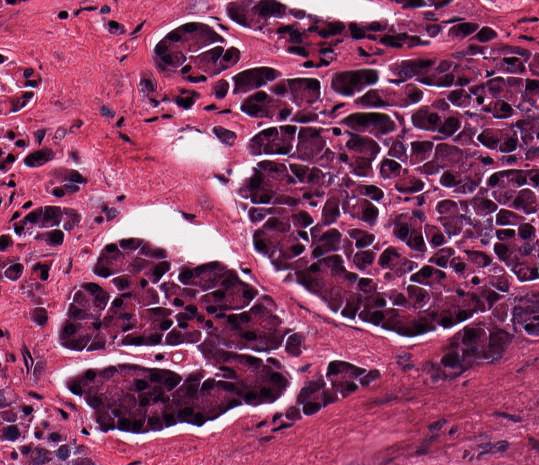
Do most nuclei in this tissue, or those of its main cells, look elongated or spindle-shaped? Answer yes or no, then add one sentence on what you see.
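No. Each nest cell has a single small round dark nucleus.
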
